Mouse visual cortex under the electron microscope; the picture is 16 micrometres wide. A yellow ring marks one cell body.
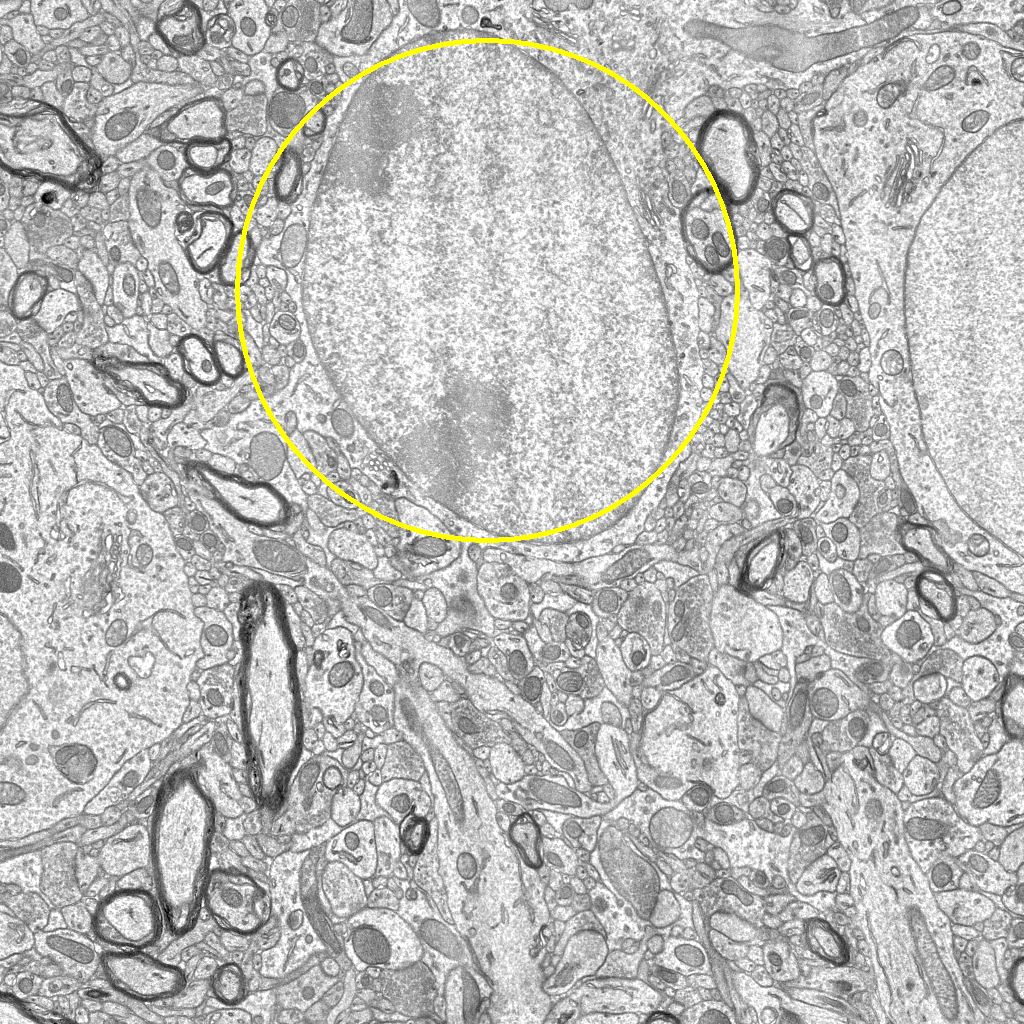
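Astrocyte (ringed). The whole nucleus is a large oval, long axis roughly top to bottom, with a smooth envelope lacking deep infoldings. Chromatin is pale and finely granular, no dense dark band lining the envelope. Two large, ill-defined darker grey patches lie in the nucleoplasm, upper left and lower middle.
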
